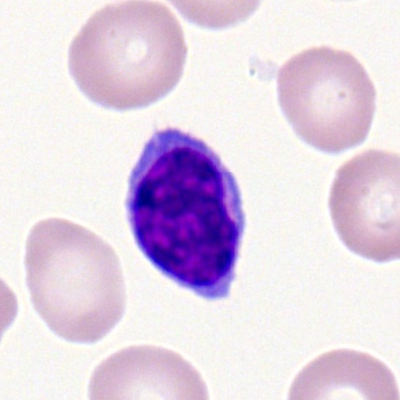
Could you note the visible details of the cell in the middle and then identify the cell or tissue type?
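No nucleoli can be made out in the nucleus. Cytoplasm forms only a thin rim around it and carries no granules. Along the top, the cell edge is slightly ragged, with fine short projections. This is a lymphocyte.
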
